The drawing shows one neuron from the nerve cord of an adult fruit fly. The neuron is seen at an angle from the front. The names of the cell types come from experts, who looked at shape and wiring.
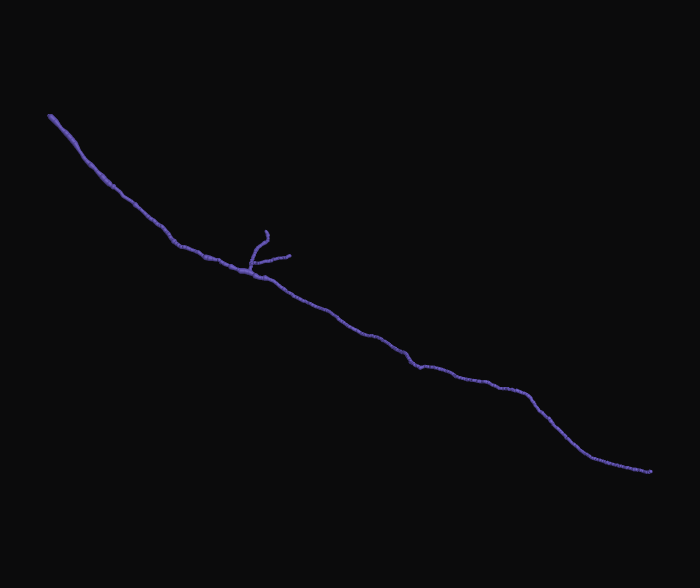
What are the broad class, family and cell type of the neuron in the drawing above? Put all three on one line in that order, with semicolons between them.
sensory neuron ascending to the brain; class mechanosensory proprioceptive; SApp08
